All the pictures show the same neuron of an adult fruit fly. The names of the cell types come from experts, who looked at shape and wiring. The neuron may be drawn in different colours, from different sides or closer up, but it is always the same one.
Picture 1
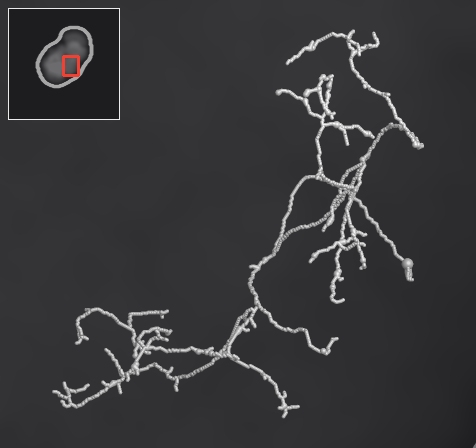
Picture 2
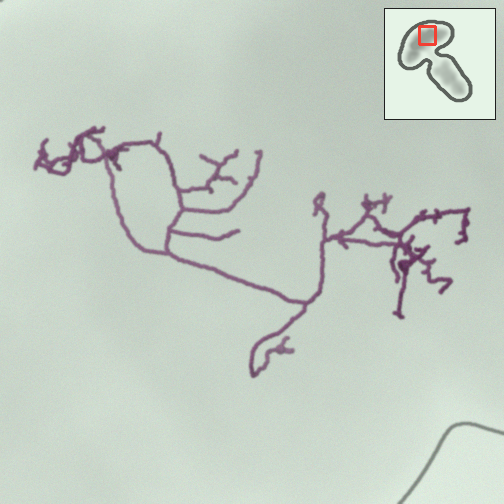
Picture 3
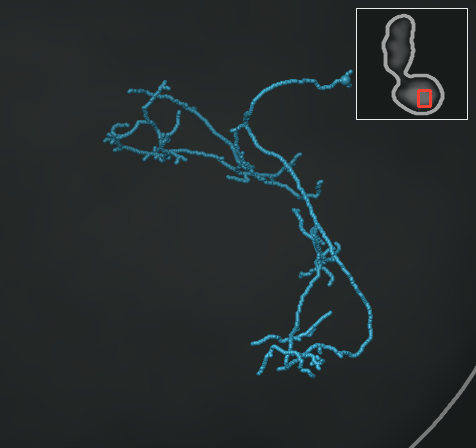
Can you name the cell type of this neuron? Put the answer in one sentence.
The cell type is SMP326.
